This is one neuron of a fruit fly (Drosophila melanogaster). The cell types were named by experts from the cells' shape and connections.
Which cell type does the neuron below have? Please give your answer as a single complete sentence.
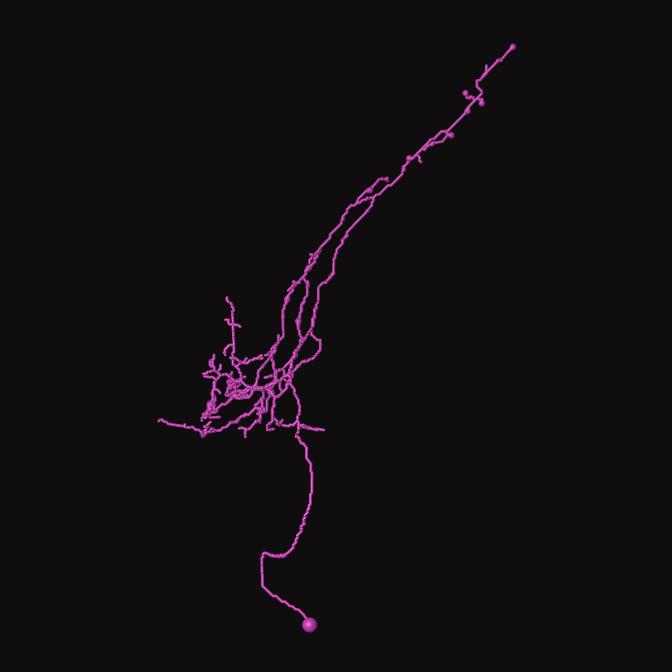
It is CB1359 that is the cell type of the neuron.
